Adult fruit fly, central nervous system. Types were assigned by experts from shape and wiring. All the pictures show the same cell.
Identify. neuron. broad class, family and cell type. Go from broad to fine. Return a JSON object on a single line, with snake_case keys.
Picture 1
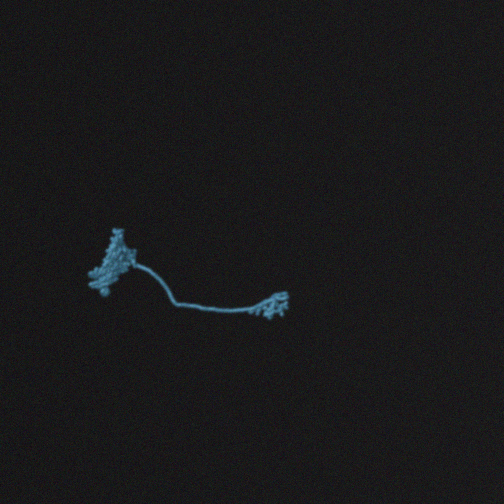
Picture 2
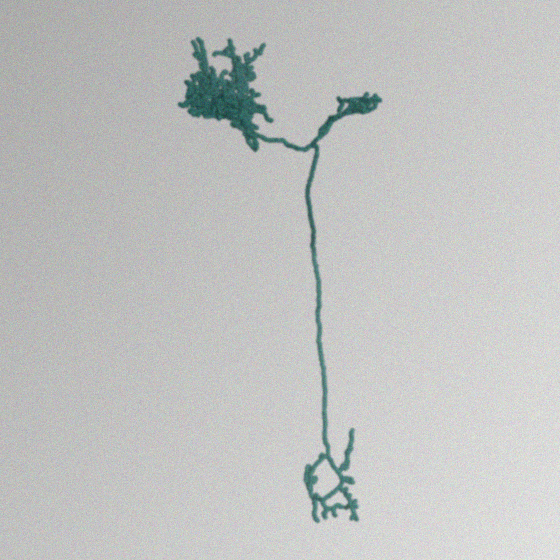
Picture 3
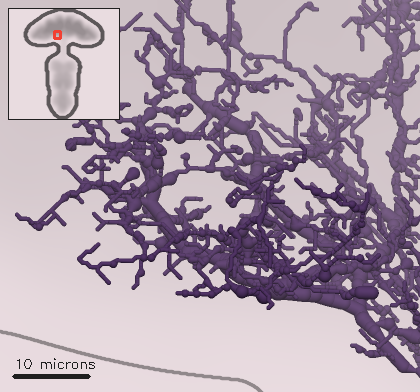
{"broad_class": "descending neuron", "family": "hemilineage LB6", "cell_type": "DNg89"}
